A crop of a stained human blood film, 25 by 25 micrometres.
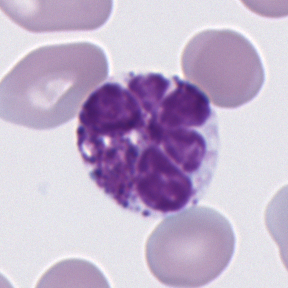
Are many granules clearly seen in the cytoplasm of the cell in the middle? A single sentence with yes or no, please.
Yes, many visible granules are held in the cytoplasm of the cell.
